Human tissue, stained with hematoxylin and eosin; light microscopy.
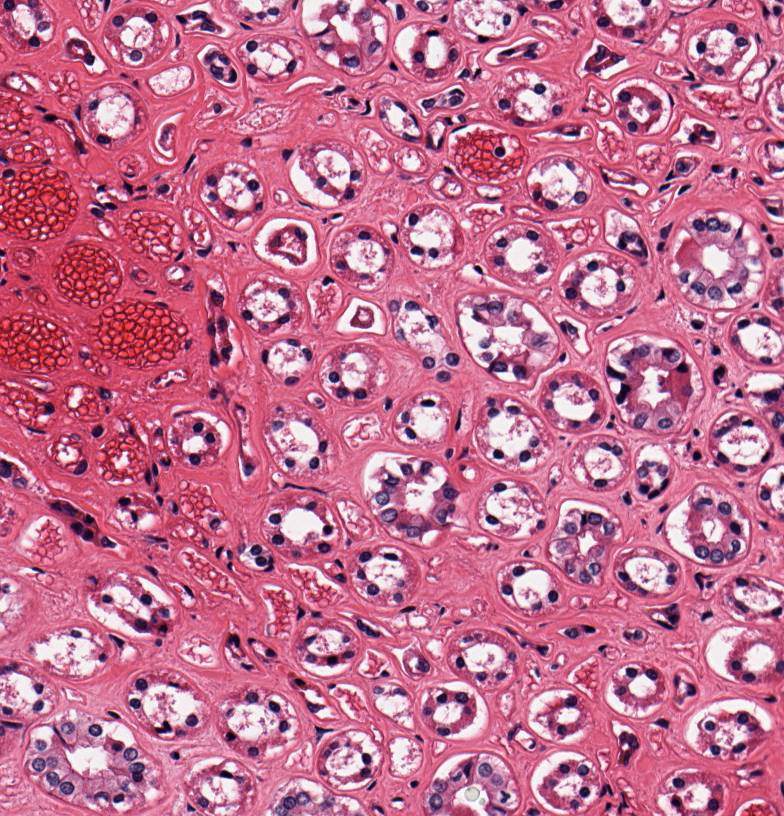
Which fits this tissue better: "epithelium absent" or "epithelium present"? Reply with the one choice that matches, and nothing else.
Epithelium present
